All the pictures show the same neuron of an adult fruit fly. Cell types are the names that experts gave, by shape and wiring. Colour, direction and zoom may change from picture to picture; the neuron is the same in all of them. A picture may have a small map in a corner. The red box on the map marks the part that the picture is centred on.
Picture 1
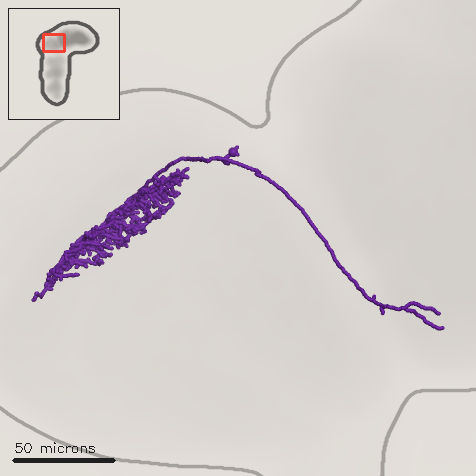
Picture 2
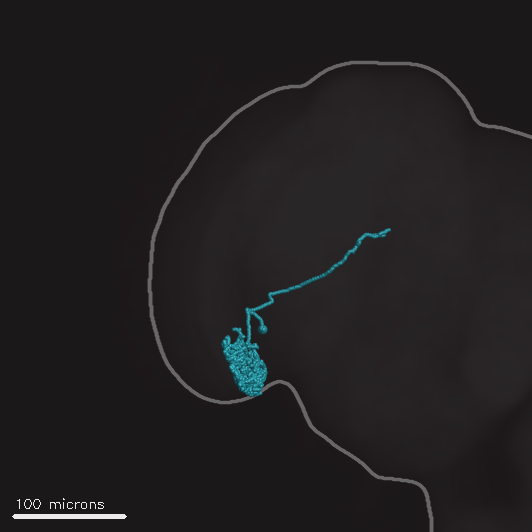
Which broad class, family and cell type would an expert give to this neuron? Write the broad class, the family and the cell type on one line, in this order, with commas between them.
visual projection neuron, MeVP, MeVP4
